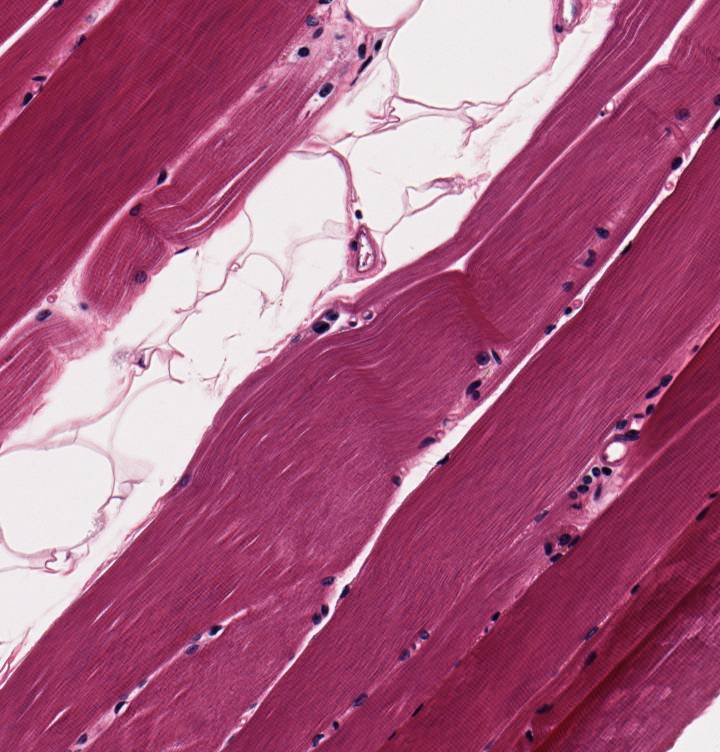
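Skeletal muscle in a haematoxylin and eosin stained section. Fibres: fine cross-striations, deep pink cytoplasm. Nuclei: flattened and dark, at the fibre edges. Between bundles, upper left and centre: a cluster of empty-looking, thin-walled fat cells.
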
